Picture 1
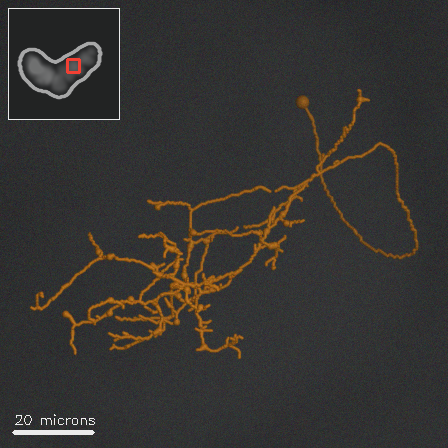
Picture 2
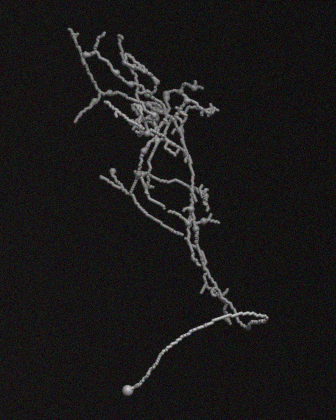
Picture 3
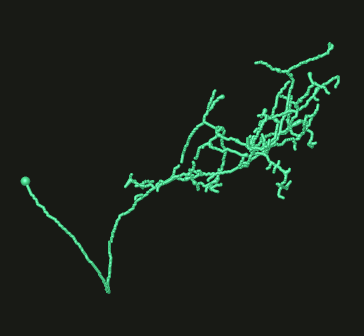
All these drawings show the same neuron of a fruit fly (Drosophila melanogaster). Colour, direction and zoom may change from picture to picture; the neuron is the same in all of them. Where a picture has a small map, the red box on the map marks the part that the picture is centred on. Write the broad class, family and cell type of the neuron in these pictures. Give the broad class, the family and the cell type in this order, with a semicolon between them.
nerve-cord intrinsic neuron; hemilineage 20A.22A; IN20A.22A085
